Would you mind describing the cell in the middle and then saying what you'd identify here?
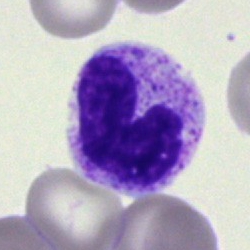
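The outline is round and smooth. A deep indentation gives the nucleus a kidney-like shape, and its notch opens toward the upper right. The chromatin is dark purple and condensed. The cell is a band neutrophil.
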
